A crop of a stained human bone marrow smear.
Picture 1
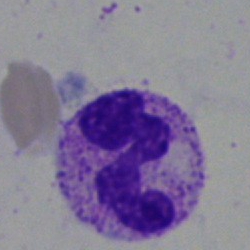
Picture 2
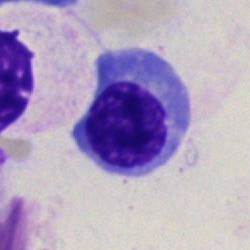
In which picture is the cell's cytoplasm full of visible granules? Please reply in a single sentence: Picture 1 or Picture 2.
In picture 1, the cytoplasm of the cell holds many visible granules.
